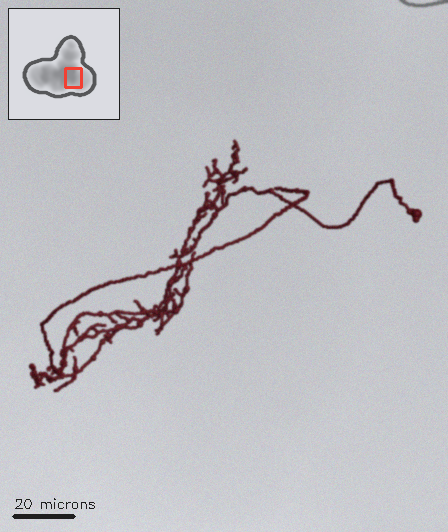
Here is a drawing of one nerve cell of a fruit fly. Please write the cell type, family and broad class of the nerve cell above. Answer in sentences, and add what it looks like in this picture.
The cell type is CB3759. The family is hemilineage SLPa&l1_lateral. This is a central-brain intrinsic neuron. The cell body can be seen on the right of the picture. From left to right in the picture it spans about 130 microns.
